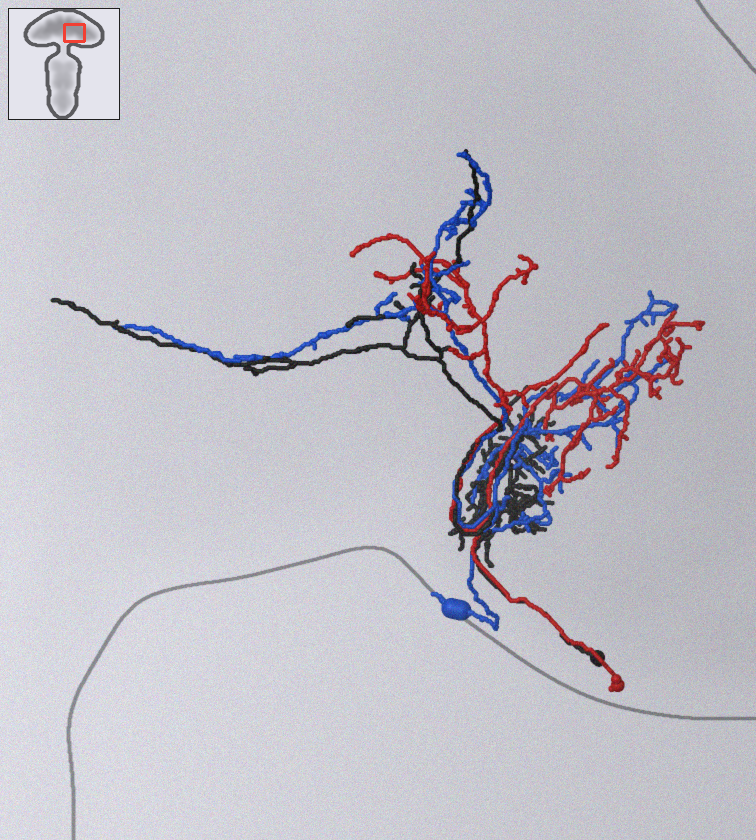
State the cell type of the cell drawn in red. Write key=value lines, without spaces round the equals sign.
cell_type=LC44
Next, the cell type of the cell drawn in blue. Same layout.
cell_type=LC41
